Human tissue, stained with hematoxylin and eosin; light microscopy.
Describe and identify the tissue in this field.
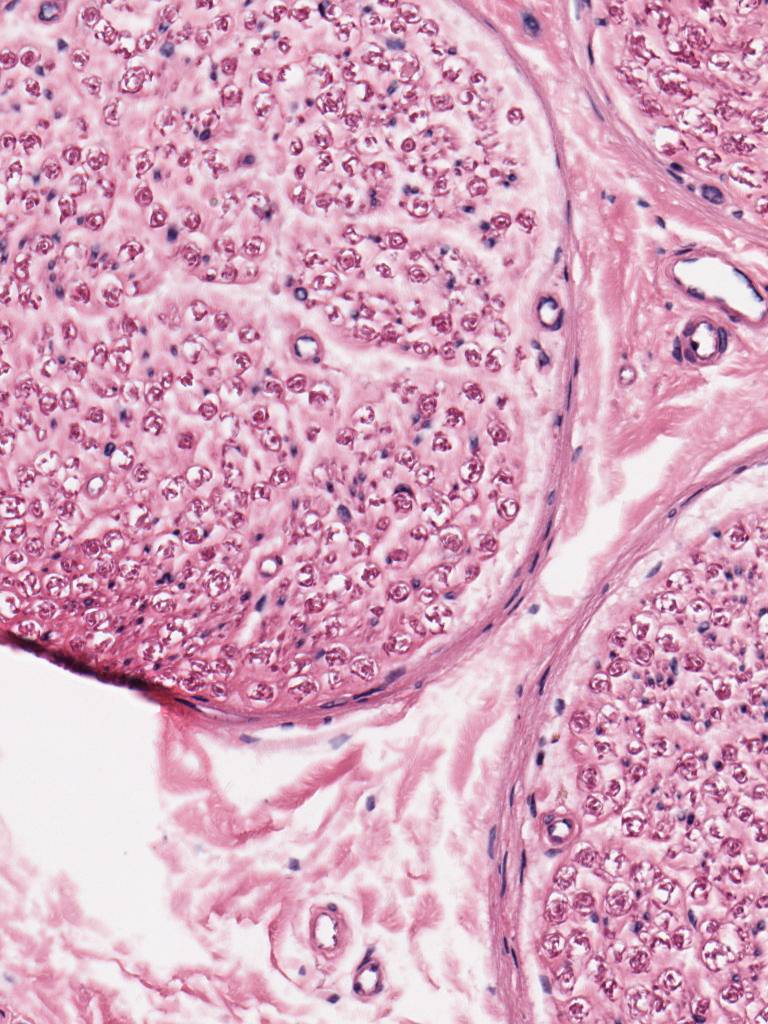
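Rounded bundles occupy the field, the largest at upper left. Their fibres, cut across, show as pink central dots within pale clear rings. Each bundle is bounded by a thin layer of flattened cells, their dark elongated nuclei parallel to its curved edge. This is tibial nerve.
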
